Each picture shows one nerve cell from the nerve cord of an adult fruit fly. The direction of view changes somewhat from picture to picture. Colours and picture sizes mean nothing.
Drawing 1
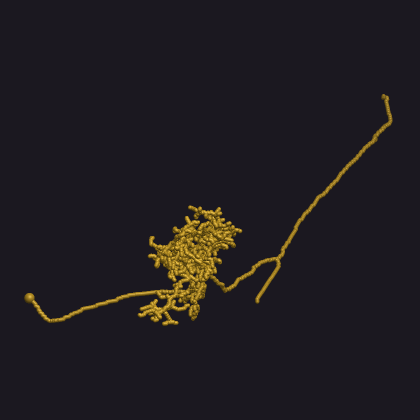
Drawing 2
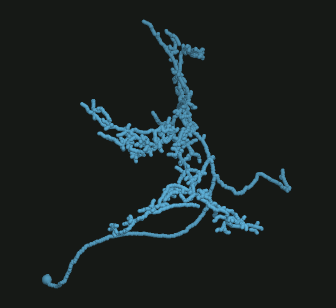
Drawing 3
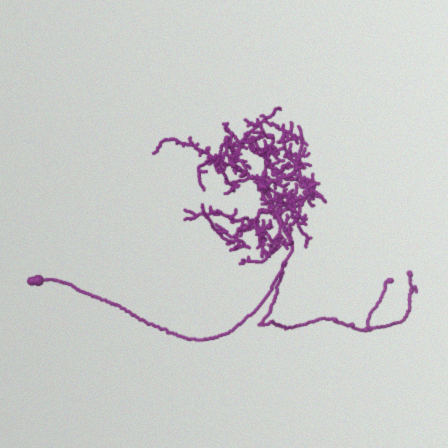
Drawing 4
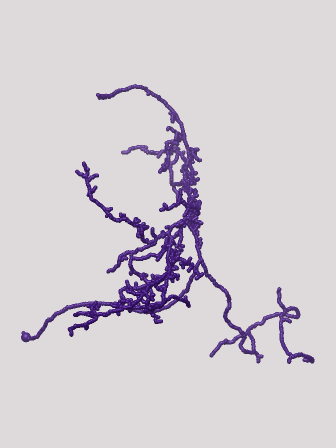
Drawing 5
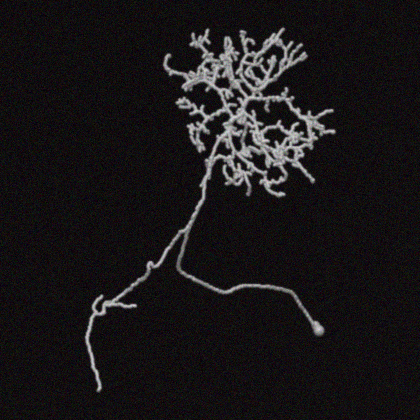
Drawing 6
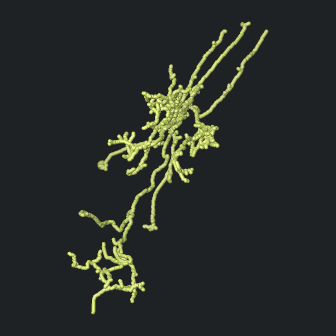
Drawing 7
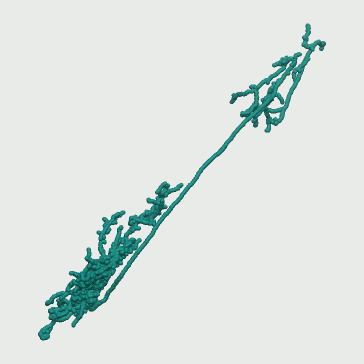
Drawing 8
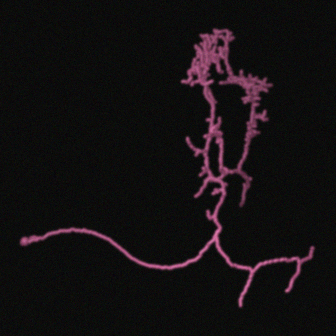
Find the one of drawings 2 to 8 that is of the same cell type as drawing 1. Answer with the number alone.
3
